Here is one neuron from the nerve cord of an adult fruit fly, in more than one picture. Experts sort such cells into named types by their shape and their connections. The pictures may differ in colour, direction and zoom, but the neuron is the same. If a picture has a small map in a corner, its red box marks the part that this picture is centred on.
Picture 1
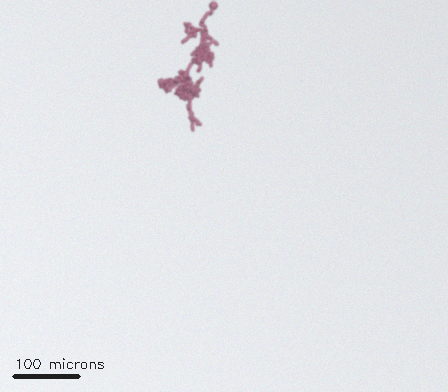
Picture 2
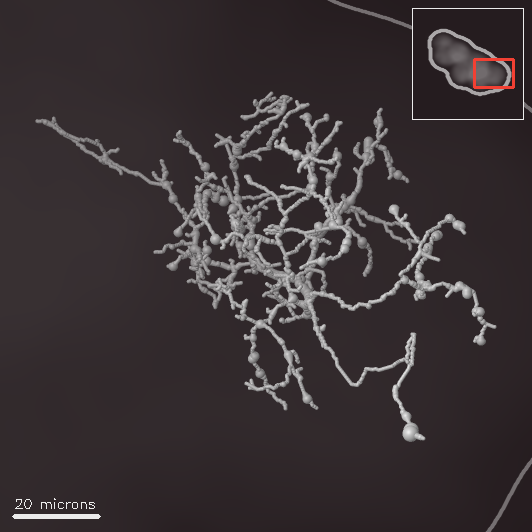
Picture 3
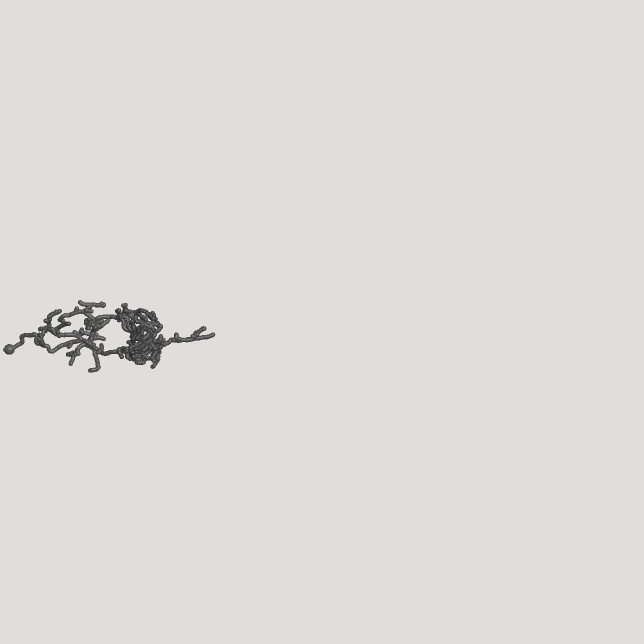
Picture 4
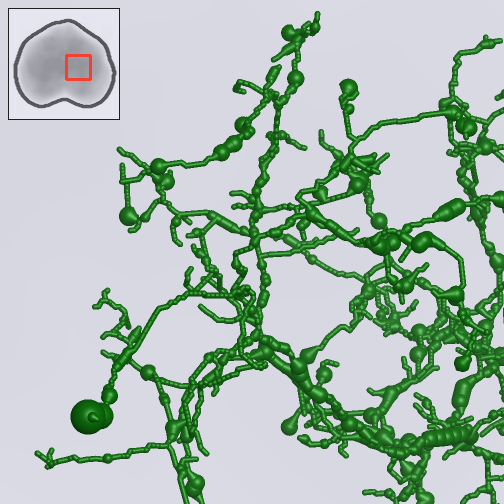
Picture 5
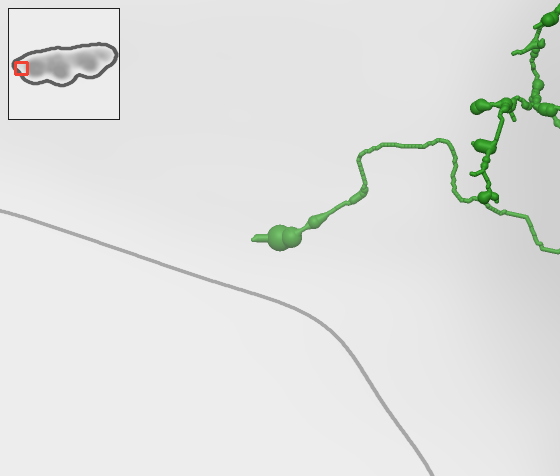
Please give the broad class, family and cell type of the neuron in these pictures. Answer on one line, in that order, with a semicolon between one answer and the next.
nerve-cord intrinsic neuron; hemilineage 16B; IN16B077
